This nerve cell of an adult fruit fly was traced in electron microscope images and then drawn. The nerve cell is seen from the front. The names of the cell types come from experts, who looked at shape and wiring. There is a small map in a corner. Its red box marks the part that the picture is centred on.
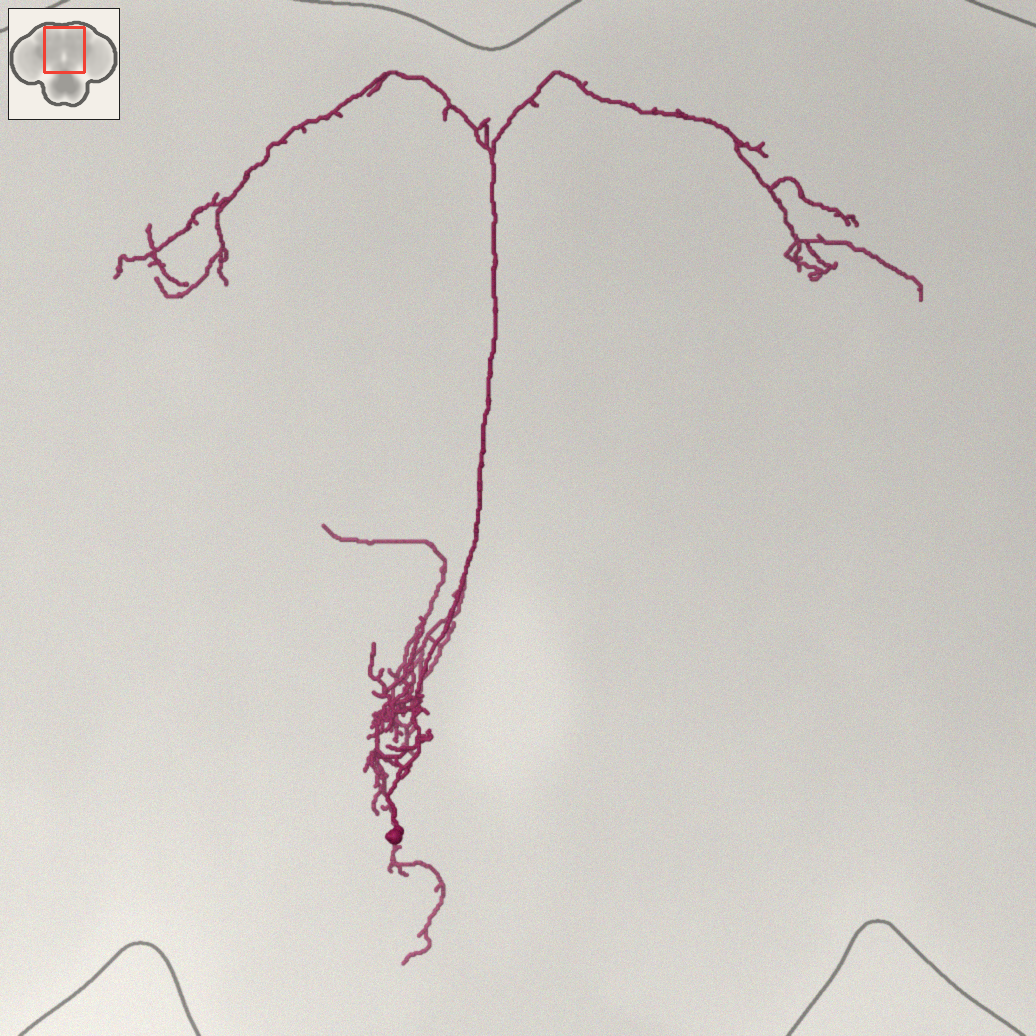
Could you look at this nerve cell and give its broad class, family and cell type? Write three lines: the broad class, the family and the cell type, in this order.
central-brain intrinsic neuron
hemilineage FLAa3
FLA001m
